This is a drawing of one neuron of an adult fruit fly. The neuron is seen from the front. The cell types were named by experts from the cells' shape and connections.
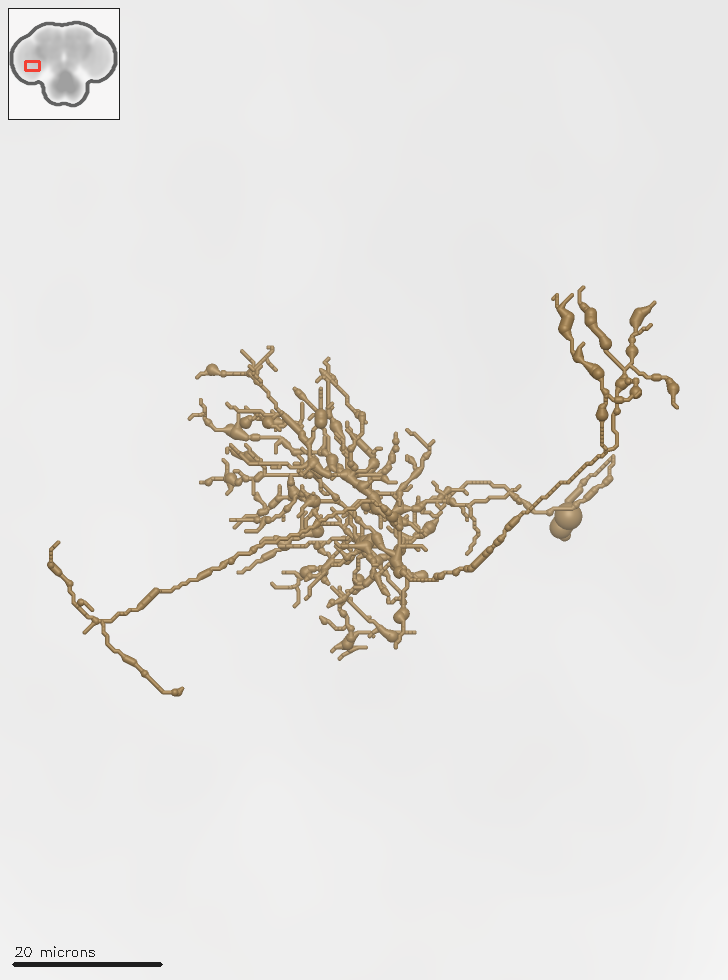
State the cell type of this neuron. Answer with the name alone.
Tlp13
